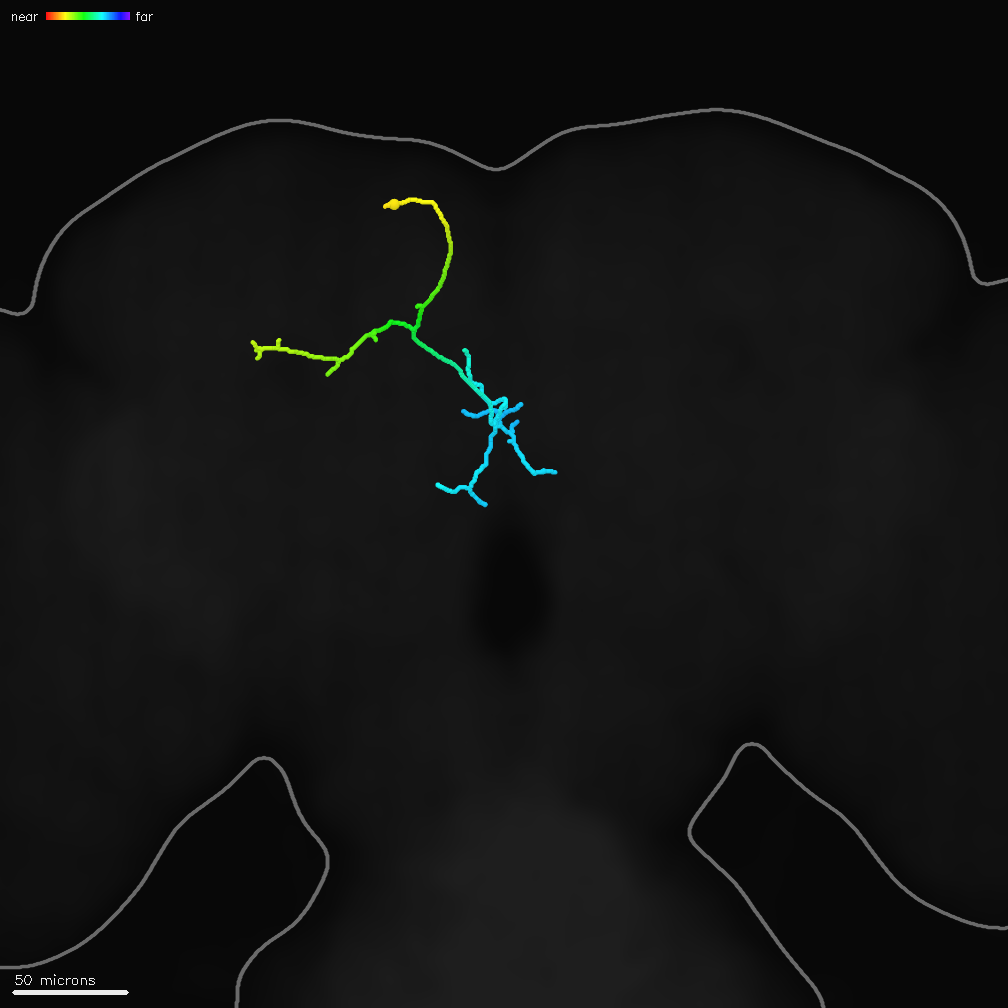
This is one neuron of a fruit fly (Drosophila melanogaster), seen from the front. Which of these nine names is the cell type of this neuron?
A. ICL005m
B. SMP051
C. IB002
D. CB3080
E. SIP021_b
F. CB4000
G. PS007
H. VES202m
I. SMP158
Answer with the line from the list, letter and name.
C. IB002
